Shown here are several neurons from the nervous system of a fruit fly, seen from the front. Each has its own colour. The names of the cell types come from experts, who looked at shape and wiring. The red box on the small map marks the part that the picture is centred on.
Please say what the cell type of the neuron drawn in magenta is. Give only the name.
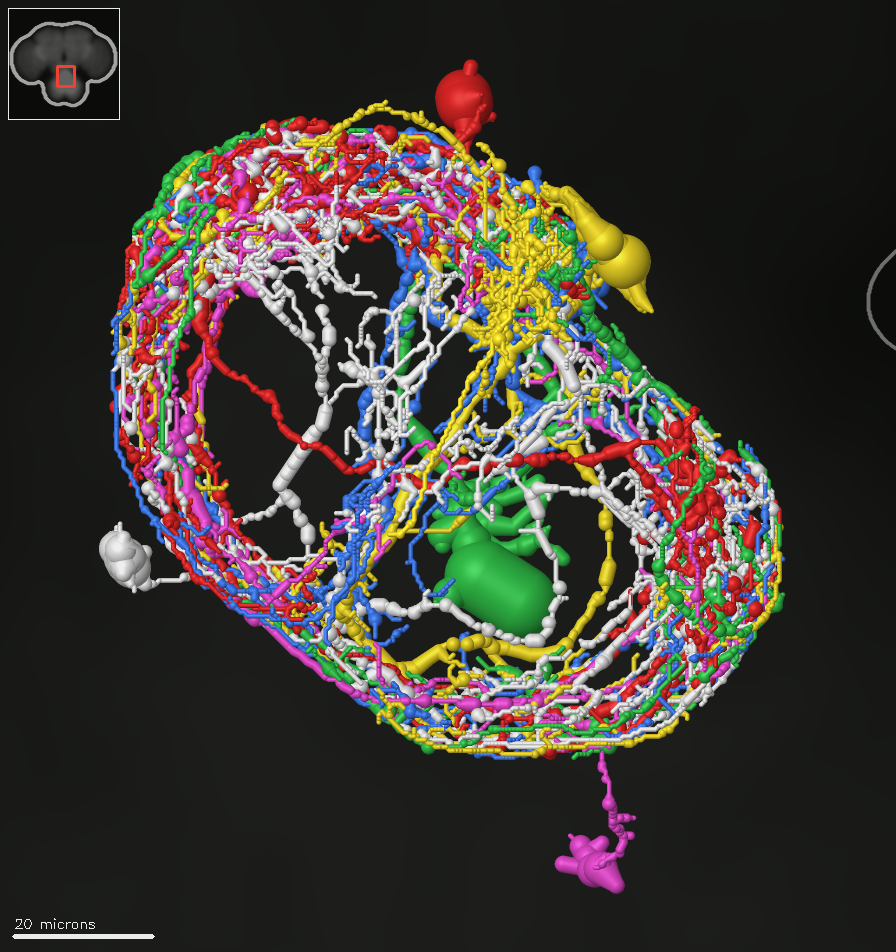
INXXX265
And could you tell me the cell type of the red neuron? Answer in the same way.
INXXX149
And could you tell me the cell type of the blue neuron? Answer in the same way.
EN00B016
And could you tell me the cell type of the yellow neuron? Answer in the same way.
EN00B013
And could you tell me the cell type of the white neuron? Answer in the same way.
INXXX209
